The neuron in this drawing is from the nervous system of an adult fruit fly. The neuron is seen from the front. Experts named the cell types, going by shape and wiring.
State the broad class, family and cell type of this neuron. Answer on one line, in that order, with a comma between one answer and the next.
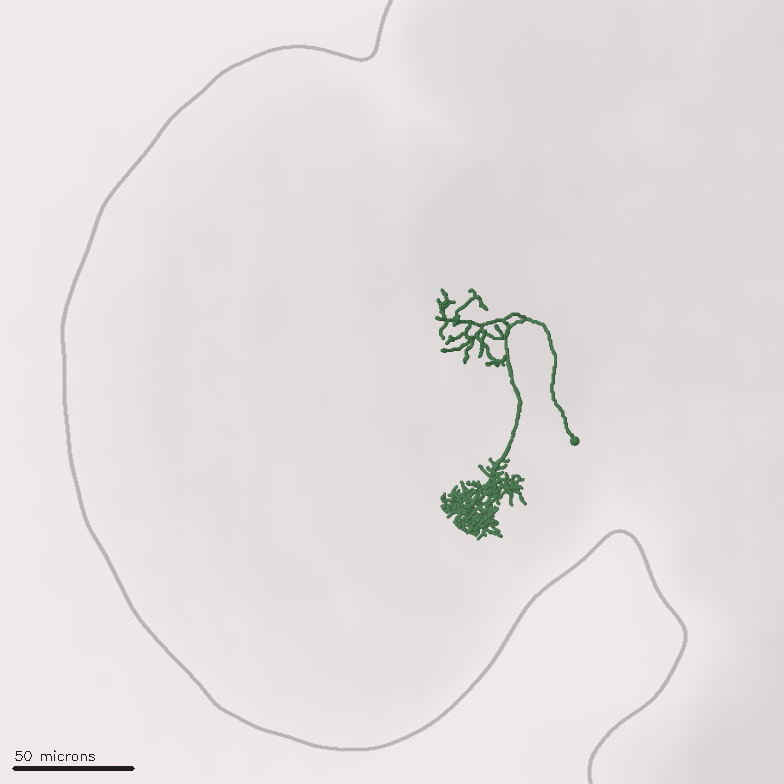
visual projection neuron, hemilineage VPNv1, LC17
